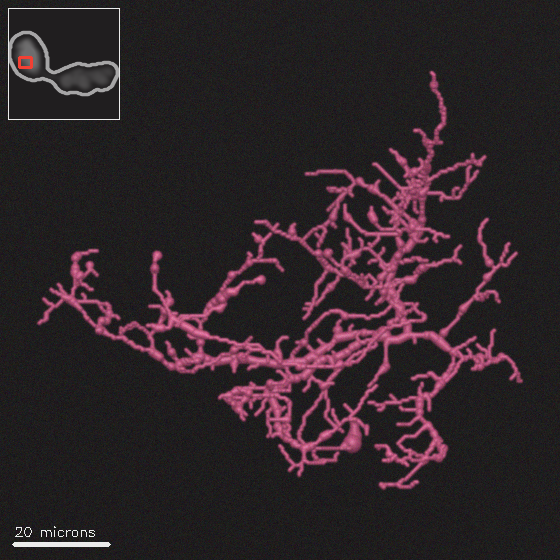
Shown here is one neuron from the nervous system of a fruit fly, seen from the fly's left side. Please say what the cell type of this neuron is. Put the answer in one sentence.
The cell type is CB2824.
